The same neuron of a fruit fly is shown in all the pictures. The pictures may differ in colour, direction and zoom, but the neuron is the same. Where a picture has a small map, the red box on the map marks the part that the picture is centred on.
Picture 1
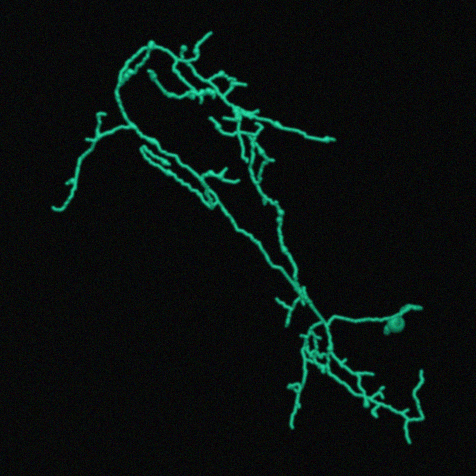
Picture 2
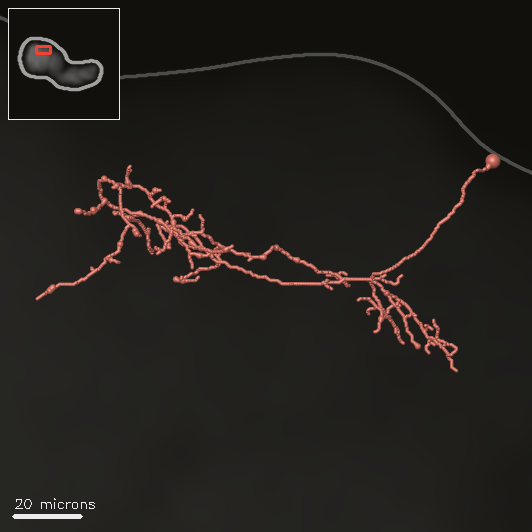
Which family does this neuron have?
hemilineage VLPd&p1_posterior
